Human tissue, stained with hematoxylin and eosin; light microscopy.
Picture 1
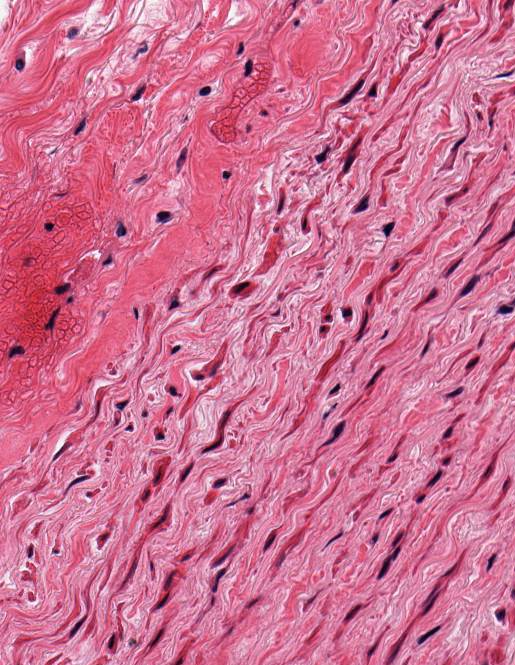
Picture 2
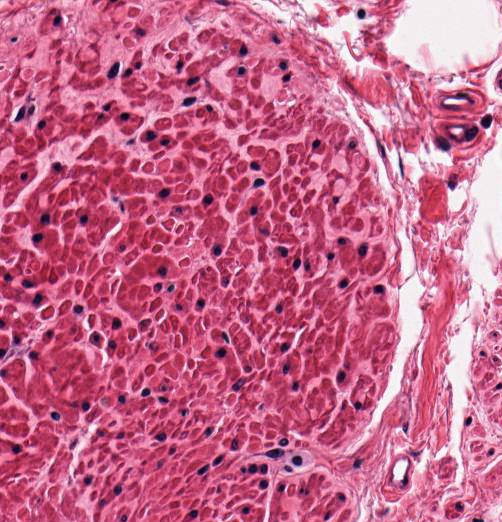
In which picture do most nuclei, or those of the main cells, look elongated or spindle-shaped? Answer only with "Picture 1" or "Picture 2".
Picture 1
